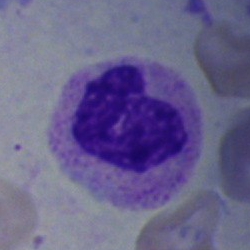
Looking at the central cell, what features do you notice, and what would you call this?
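Outline round and smooth. Notch in the upper nuclear edge. Cytoplasm without vacuoles. Band neutrophil.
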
